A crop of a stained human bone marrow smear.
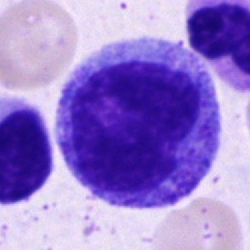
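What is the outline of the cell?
Round, with a smooth edge.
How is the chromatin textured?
Finely, rather than in coarse clumps.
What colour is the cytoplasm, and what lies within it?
Blue-violet, with fine purple granules scattered through it.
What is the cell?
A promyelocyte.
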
